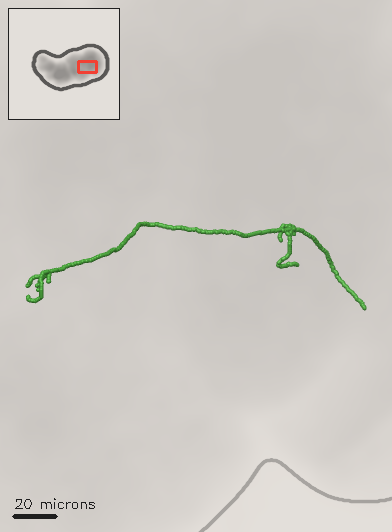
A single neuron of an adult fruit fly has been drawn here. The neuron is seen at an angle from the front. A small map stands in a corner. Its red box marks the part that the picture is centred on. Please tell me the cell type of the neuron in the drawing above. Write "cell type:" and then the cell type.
cell type: ORN_DL1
